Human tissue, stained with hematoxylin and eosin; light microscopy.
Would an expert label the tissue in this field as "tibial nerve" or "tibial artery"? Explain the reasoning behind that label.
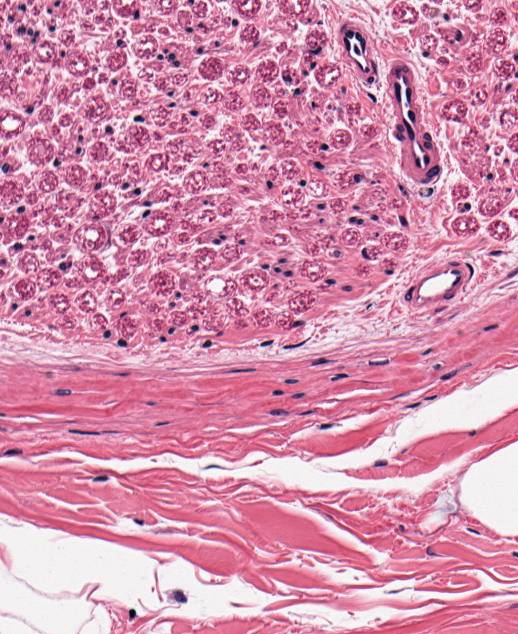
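It's tibial nerve. The upper part is densely cellular, with small dark oval nuclei in the narrow spaces between round profiles.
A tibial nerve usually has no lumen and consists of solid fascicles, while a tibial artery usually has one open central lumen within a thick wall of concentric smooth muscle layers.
Several small thin-walled vessels at its upper right have narrow lumina.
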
